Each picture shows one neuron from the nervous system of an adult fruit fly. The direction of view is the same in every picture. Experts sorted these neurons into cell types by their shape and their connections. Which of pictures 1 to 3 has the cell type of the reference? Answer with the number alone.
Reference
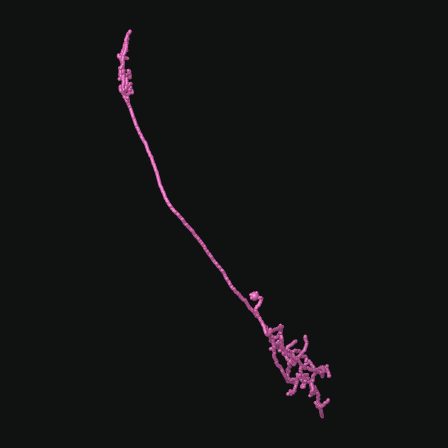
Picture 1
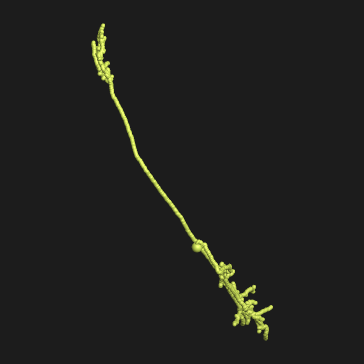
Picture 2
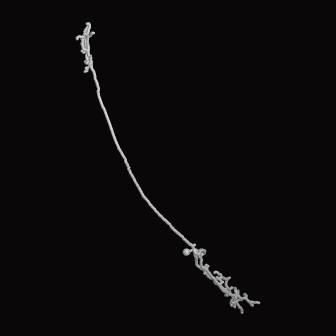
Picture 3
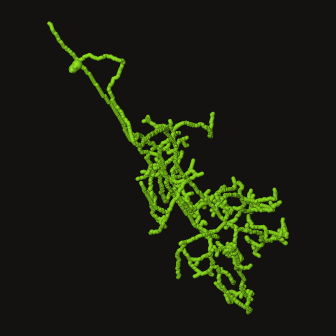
1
